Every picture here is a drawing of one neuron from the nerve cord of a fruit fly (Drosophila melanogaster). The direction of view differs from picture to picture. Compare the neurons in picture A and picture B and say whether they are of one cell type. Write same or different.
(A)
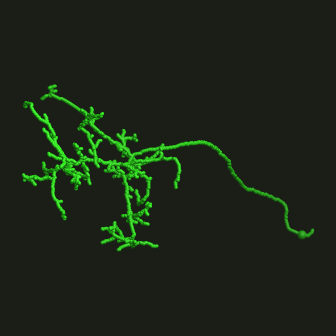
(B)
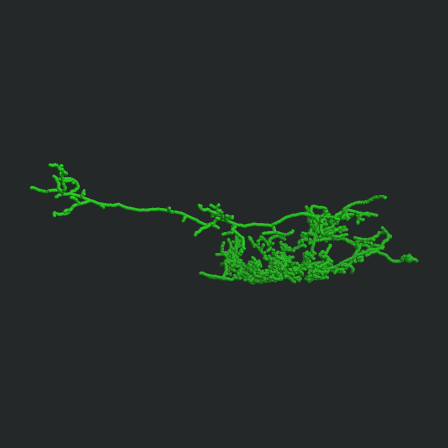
different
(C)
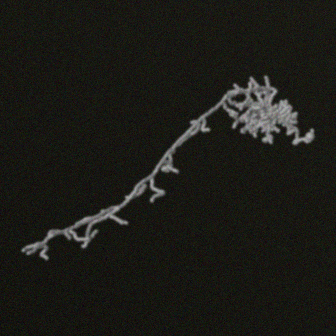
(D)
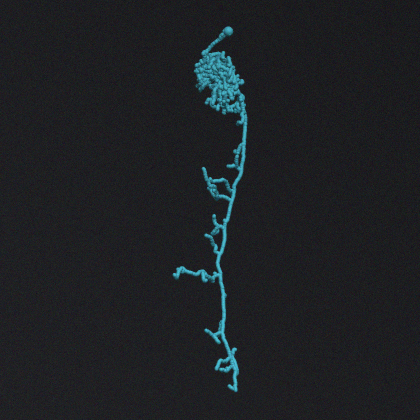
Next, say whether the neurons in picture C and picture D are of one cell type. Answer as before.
same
